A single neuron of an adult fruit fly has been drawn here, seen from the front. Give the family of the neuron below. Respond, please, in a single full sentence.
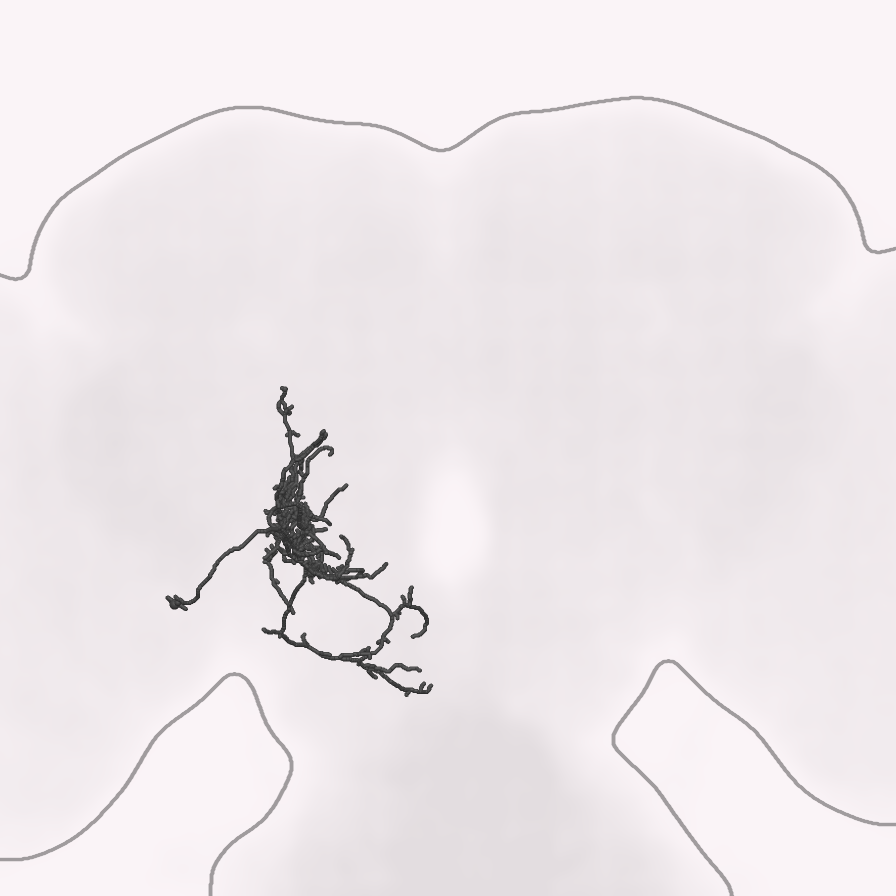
This neuron is given the family hemilineage WEDa2.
